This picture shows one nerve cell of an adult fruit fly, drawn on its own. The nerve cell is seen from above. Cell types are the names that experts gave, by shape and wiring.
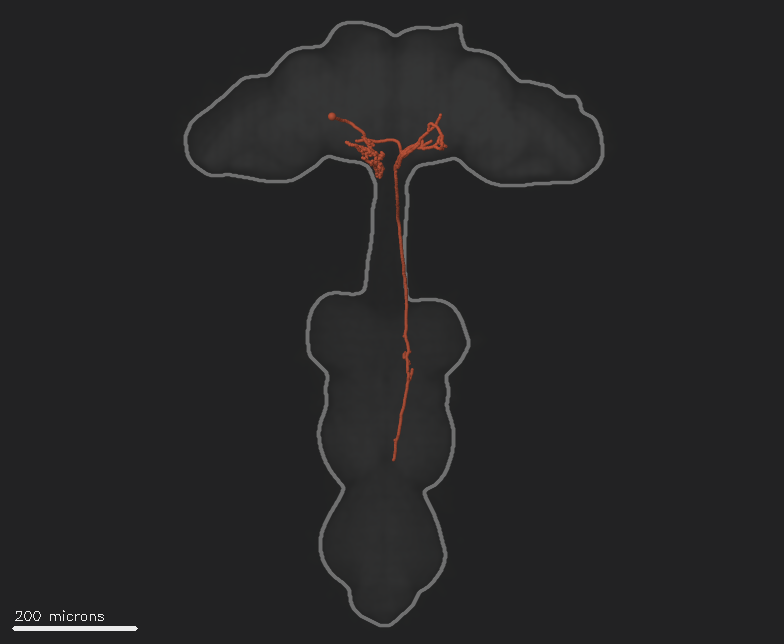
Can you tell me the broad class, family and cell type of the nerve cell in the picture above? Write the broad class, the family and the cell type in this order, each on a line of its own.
descending neuron
hemilineage LB7
DNge115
